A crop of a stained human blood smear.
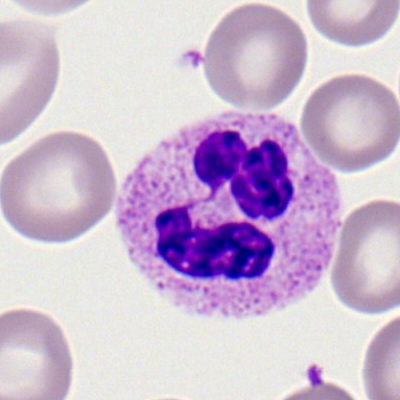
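Segmented neutrophil: notice how its nucleus falls into separate lobes, linked by thin strands, and that no nucleoli can be made out. Look next at the cytoplasm, where fine pinkish-violet granules are scattered evenly and no vacuoles appear.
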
